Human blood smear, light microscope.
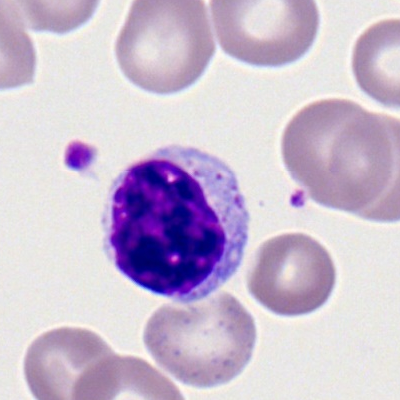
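Lymphocyte, the central cell of this stained human blood smear, viewed by light microscope. Its outline is round and smooth. Cytoplasm rings the nucleus as a rim that is broadest on the right side. Note a few fine reddish-purple granules in that cytoplasm, and no vacuoles.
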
